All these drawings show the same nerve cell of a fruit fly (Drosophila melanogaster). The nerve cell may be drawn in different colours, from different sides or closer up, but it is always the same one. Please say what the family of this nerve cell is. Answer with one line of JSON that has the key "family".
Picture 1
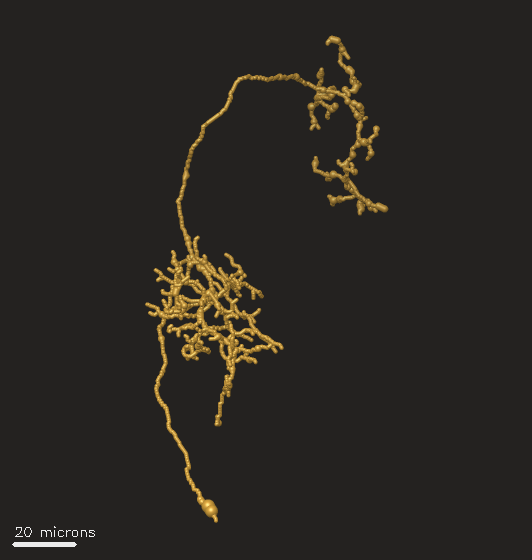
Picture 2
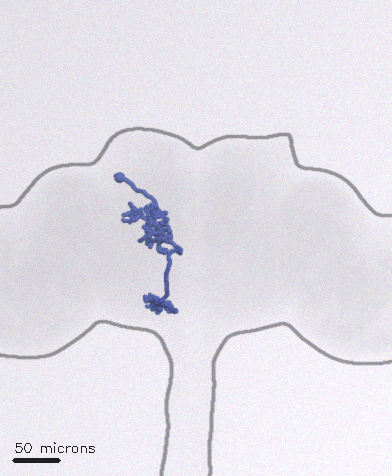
{"family": "hemilineage VESa1"}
